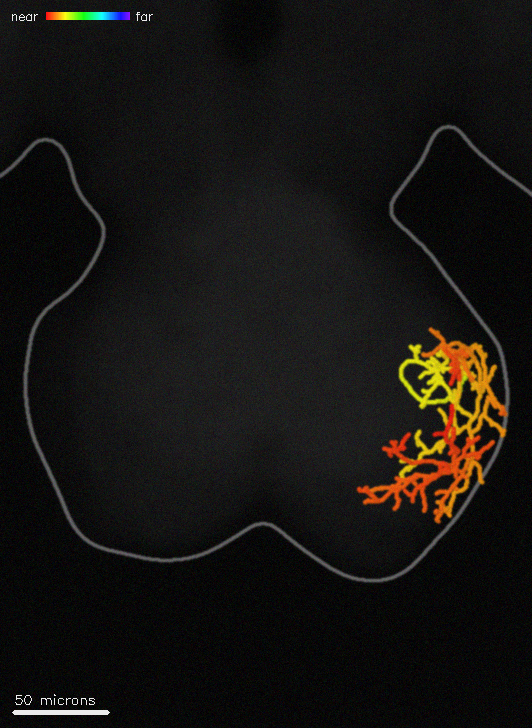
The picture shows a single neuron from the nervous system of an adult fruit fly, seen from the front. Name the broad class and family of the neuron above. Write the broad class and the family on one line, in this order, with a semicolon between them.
nerve-cord intrinsic neuron; hemilineage 03A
